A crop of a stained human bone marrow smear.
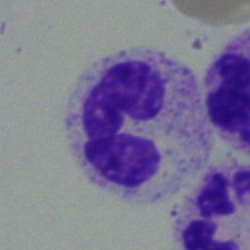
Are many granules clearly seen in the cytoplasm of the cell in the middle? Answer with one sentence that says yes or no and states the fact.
Yes, it is many visible granules that the cytoplasm of this cell contains.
